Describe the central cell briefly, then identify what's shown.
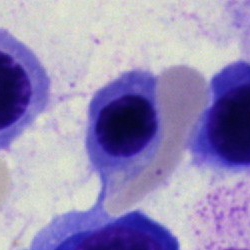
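The first thing I notice is the outline: irregular, with the cytoplasm pulled downward into a tapering extension. That cytoplasm is blue, and as far as I can see it holds no granules. The chromatin is dense and dark purple. I'd call it an erythroblast.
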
